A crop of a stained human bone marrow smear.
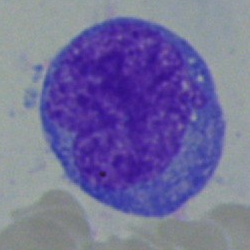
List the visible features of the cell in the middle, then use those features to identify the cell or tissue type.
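First, shape: round to slightly oval, margin smooth. Second, cytoplasm: a thin rim at the upper left, widening into a crescent at the lower right; no granules. Third, vacuoles: a few small, clear ones along the right edge of the nucleus. This is a blast.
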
